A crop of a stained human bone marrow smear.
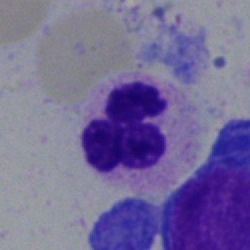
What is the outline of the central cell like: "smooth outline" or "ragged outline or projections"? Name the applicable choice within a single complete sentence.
The cell has an even edge, with no ragged parts or projections.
